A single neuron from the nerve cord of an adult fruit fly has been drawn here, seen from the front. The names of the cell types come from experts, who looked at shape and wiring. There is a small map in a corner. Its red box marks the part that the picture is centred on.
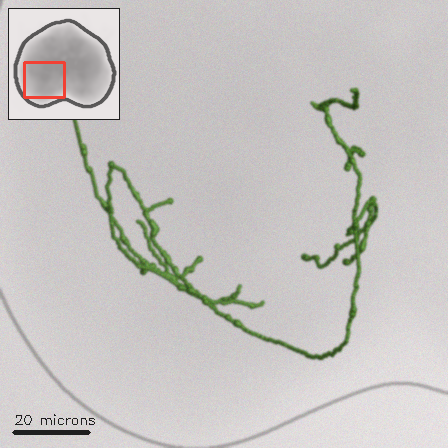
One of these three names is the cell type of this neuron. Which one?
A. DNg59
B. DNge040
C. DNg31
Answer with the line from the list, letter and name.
A. DNg59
